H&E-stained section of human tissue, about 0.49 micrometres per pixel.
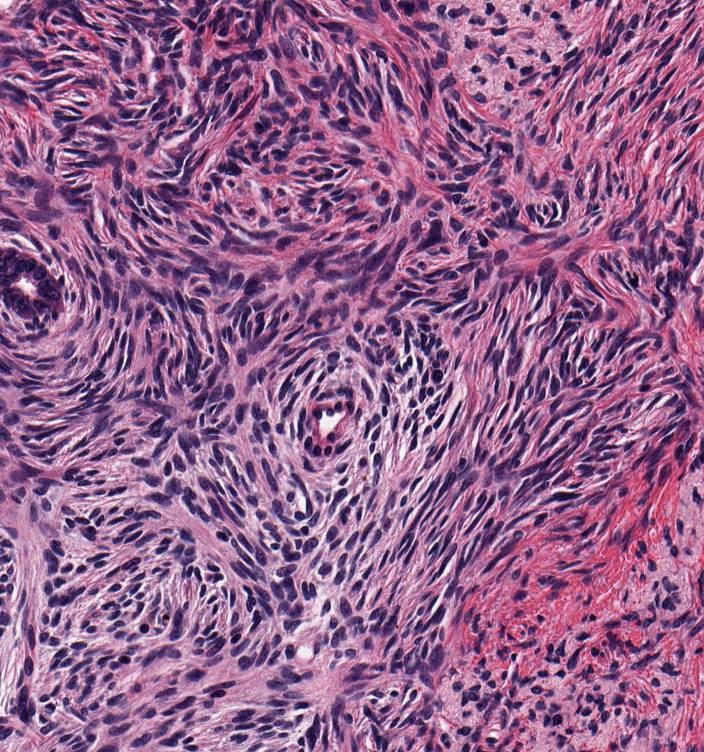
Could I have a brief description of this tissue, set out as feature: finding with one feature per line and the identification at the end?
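Pattern: spindle cells in swirling whorls and curving fascicles
Nuclei: elongated to oval, dark, little visible cytoplasm
Density: nuclei crowded across most of field
Lower right: cells rounder, looser, pinker background
Name: ovary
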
